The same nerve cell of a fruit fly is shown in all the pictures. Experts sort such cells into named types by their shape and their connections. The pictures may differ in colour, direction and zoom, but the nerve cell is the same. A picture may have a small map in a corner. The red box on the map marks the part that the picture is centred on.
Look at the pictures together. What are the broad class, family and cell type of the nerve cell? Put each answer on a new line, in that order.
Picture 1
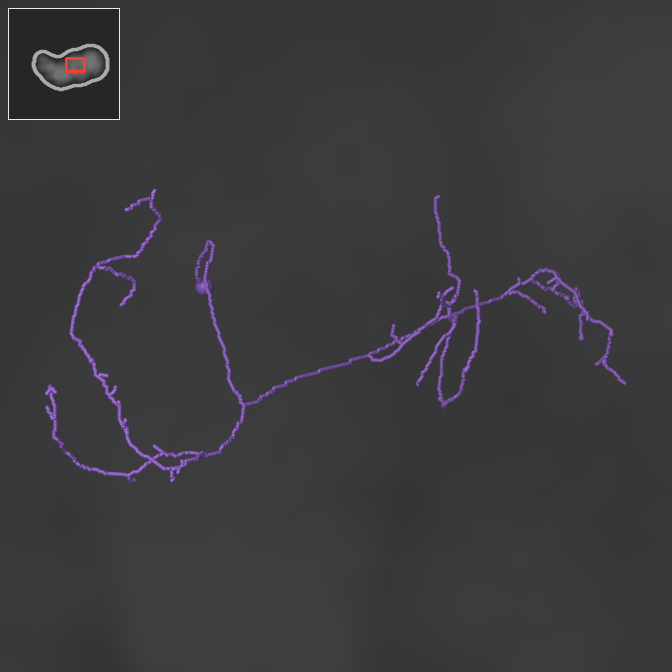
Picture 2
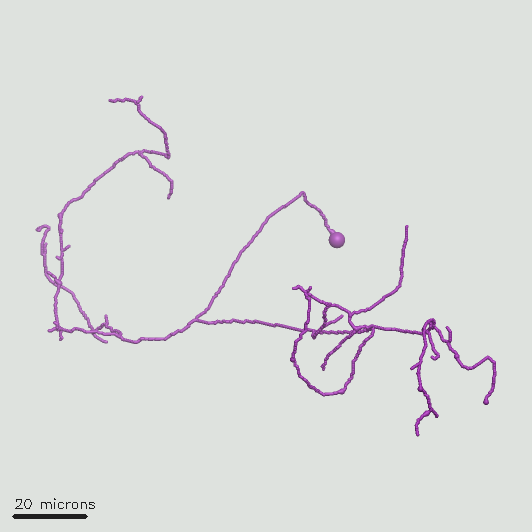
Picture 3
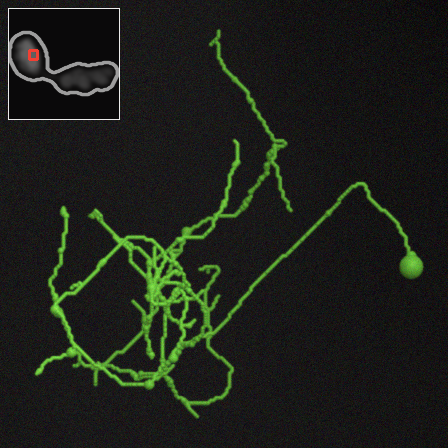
central-brain intrinsic neuron
hemilineage DM6_ventral
PS267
